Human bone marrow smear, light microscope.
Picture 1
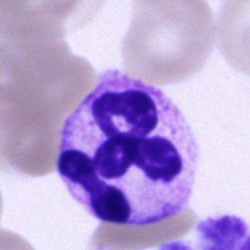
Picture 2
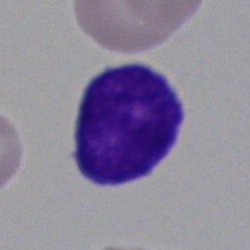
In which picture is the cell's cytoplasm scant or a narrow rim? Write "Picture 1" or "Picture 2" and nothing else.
Picture 2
